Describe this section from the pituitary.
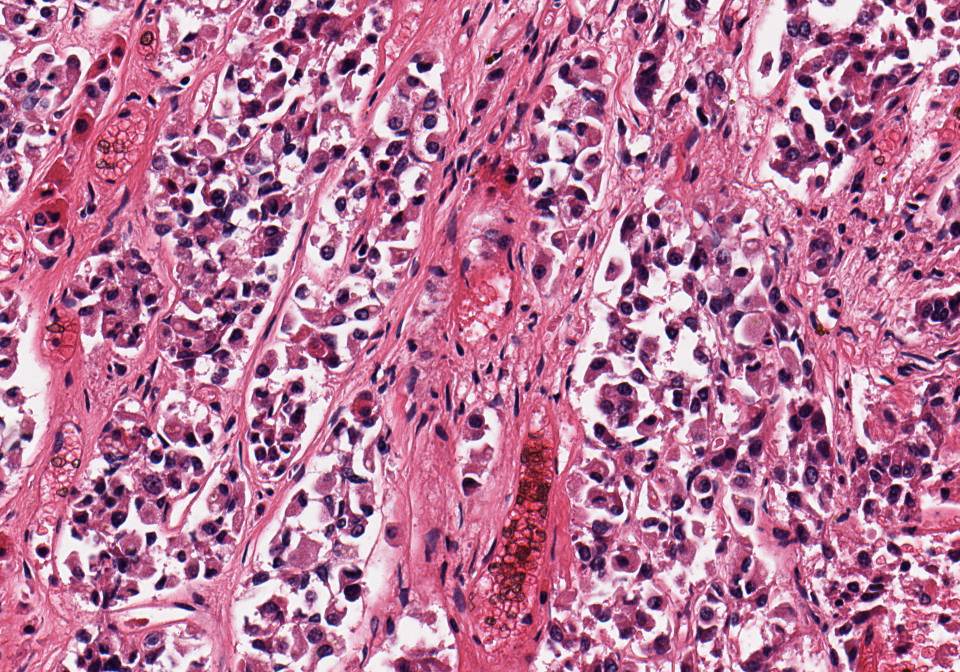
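Look first at the crowding: cells fill the whole field in nests and sheets, divided by thin pink collagenous bands. Many have a moderate amount of pale pink to clear cytoplasm, and many stand apart from one another across empty clear spaces left by shrinkage.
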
